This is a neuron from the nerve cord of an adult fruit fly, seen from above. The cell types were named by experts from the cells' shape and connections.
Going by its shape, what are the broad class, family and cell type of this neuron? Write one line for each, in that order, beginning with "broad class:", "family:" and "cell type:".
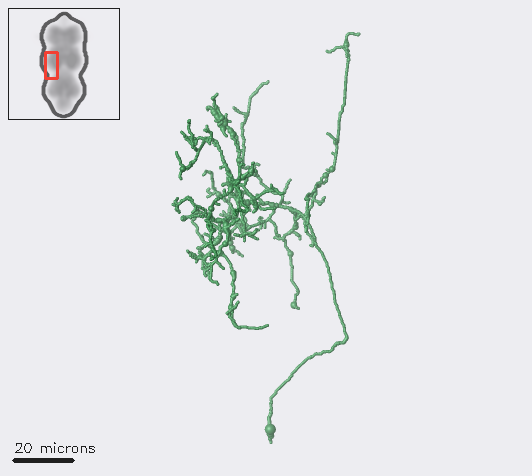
broad class: nerve-cord intrinsic neuron
family: hemilineage 20A.22A
cell type: IN20A.22A043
